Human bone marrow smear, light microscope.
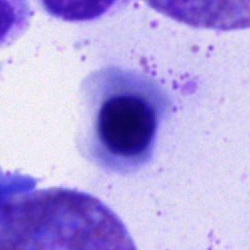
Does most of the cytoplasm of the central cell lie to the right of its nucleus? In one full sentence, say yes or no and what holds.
No, toward the right of the cell is where the nucleus sits.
